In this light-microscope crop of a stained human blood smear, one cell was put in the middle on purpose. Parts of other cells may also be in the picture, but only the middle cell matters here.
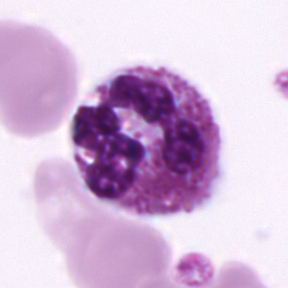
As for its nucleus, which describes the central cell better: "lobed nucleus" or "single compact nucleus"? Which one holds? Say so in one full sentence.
Within the cell, the nucleus is split into distinct lobes.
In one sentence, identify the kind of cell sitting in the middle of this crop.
This crop's central cell is an eosinophil.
